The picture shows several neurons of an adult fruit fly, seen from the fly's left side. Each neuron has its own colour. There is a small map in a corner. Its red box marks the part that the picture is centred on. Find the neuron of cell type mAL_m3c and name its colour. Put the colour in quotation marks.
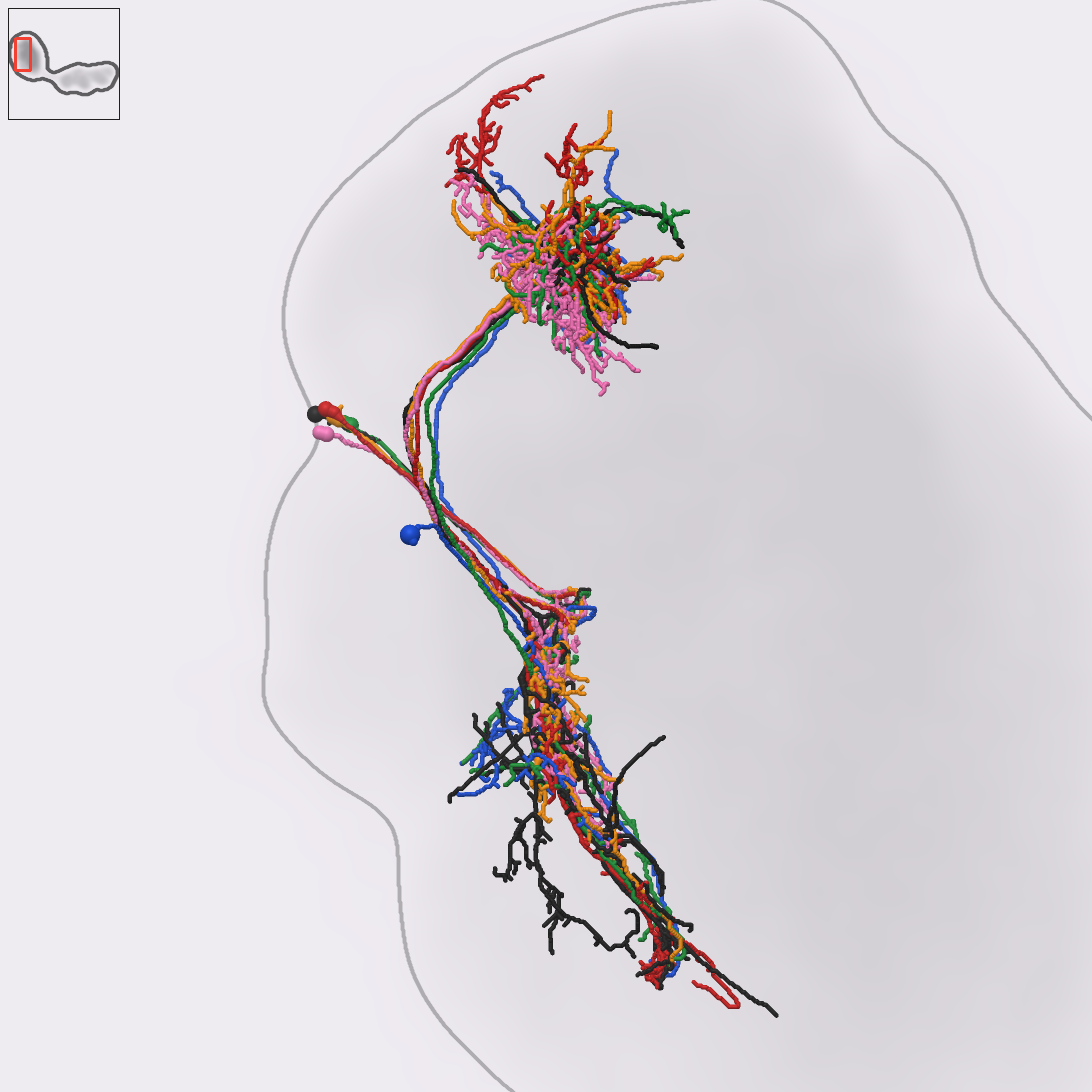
"orange"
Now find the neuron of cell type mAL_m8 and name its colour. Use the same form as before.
"pink"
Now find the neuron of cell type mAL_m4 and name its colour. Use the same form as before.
"black"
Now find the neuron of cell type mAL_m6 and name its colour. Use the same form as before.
"red"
